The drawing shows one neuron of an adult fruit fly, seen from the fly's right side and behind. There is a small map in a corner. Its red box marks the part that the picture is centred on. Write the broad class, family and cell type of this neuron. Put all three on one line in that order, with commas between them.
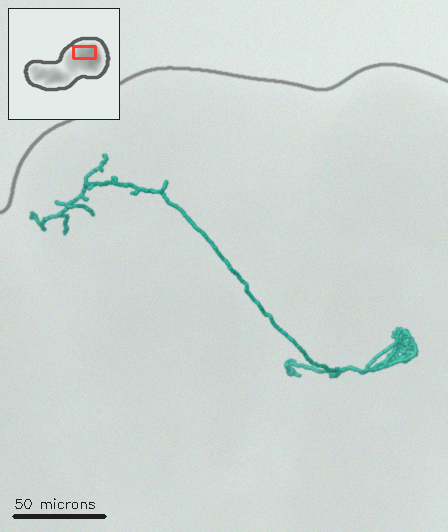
central-brain intrinsic neuron, hemilineage ALl1_ventral, DA2_lPN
